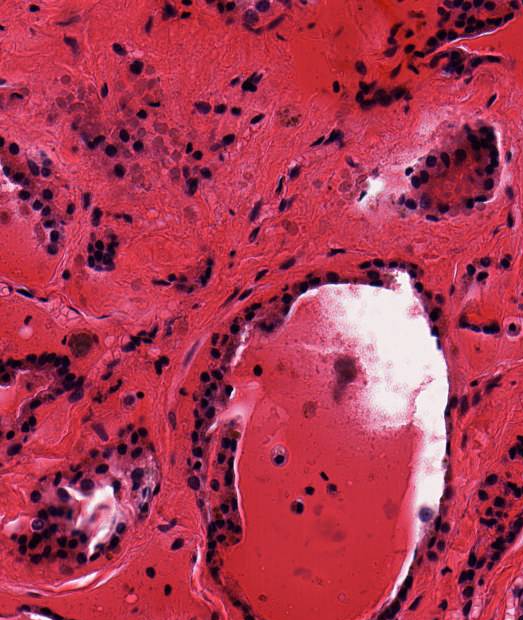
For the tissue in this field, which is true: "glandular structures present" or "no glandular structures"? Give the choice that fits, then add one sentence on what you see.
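Glandular structures present. A small unit at the upper right contains pink secretion with a white cleft beside it.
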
